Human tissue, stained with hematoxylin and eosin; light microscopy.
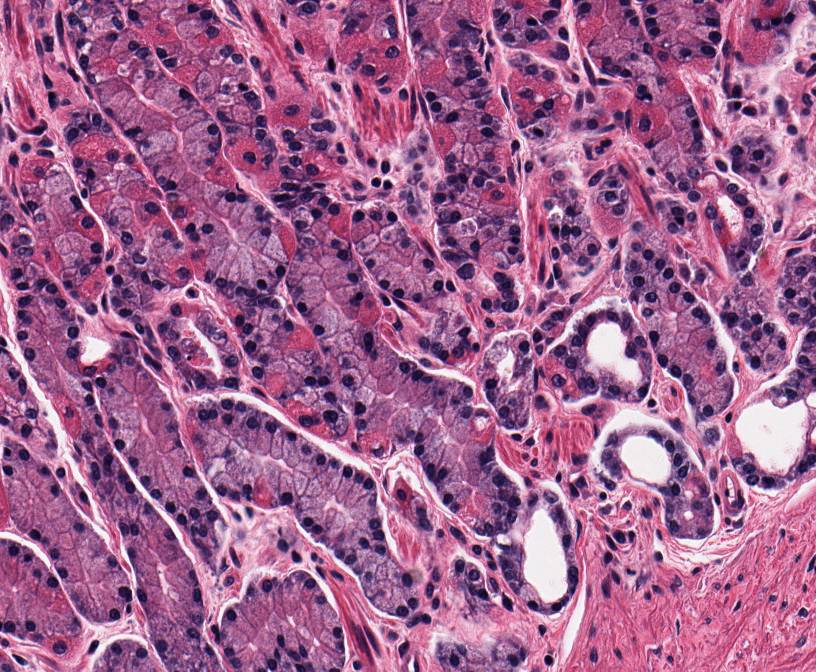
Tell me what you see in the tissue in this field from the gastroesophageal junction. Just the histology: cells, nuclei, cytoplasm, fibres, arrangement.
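Orientation: most glands run obliquely, upper left toward lower right. Lining of many glands: cells with pale purple-grey, finely bubbly cytoplasm, nuclei toward the base. Epithelial nuclei: small, round, darkly stained. Parietal cells: large, bright pink cytoplasm, round central nucleus; scattered, most plentiful in the upper half.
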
